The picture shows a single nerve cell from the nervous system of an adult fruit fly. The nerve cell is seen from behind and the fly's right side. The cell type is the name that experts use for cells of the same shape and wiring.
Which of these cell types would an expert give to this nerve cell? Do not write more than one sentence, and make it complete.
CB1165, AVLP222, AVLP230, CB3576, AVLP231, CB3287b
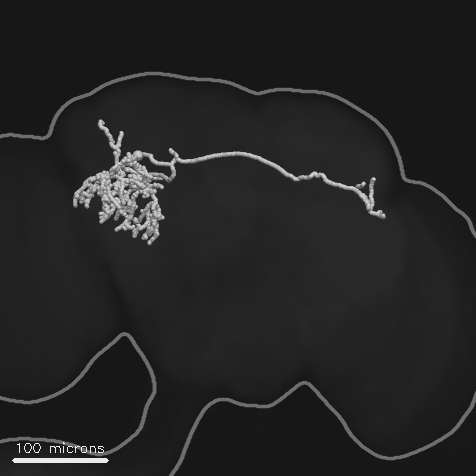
The nerve cell belongs to cell type CB3576.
